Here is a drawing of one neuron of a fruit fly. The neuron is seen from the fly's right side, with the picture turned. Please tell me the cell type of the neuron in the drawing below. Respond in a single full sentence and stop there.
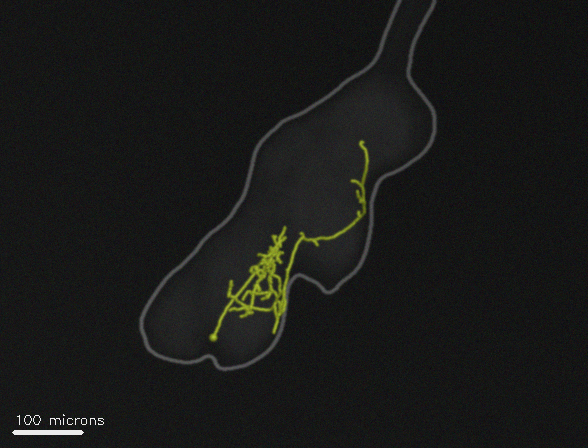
Typed by cell type, the neuron is IN12B042.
